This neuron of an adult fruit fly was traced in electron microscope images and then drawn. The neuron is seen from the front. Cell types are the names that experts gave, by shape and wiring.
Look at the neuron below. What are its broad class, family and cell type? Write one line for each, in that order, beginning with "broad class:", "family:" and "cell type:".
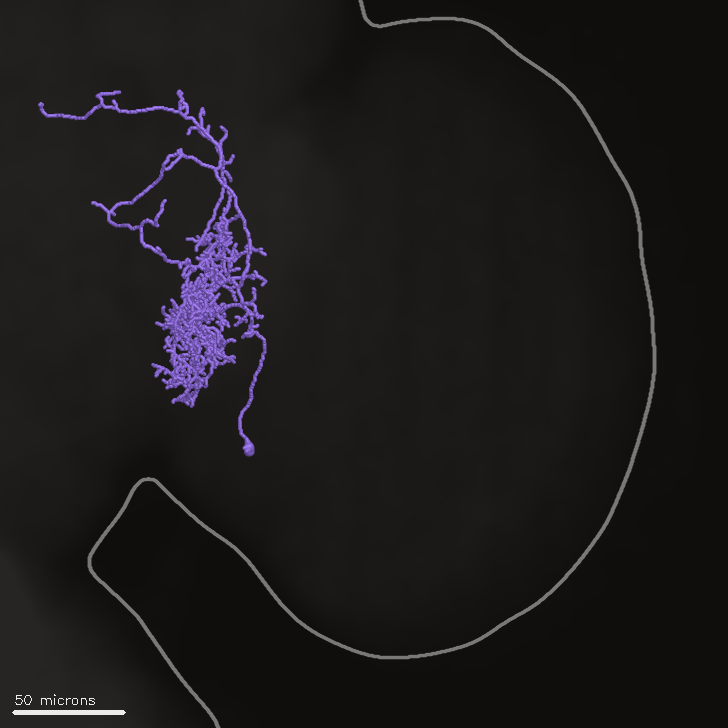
broad class: central-brain intrinsic neuron
family: hemilineage VLPl&p1_lateral
cell type: vpoEN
